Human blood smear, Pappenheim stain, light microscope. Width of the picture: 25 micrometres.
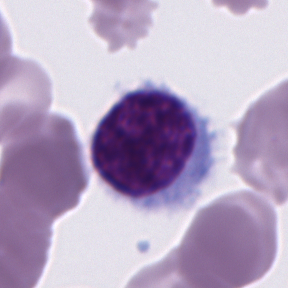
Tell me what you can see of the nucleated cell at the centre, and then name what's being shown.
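Nucleus round to slightly oval, outline smooth and unindented. No nucleolus visible. Cytoplasm pale blue, its edge fringed with fine, hair-like projections. Cell named: hairy cell.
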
